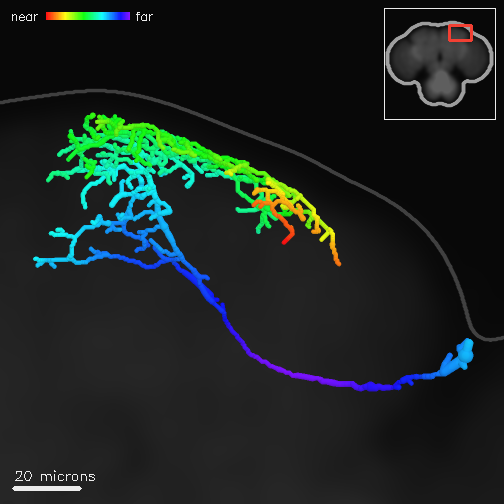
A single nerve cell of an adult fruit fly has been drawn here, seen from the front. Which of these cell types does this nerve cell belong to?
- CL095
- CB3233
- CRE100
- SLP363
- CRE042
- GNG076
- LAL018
SLP363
